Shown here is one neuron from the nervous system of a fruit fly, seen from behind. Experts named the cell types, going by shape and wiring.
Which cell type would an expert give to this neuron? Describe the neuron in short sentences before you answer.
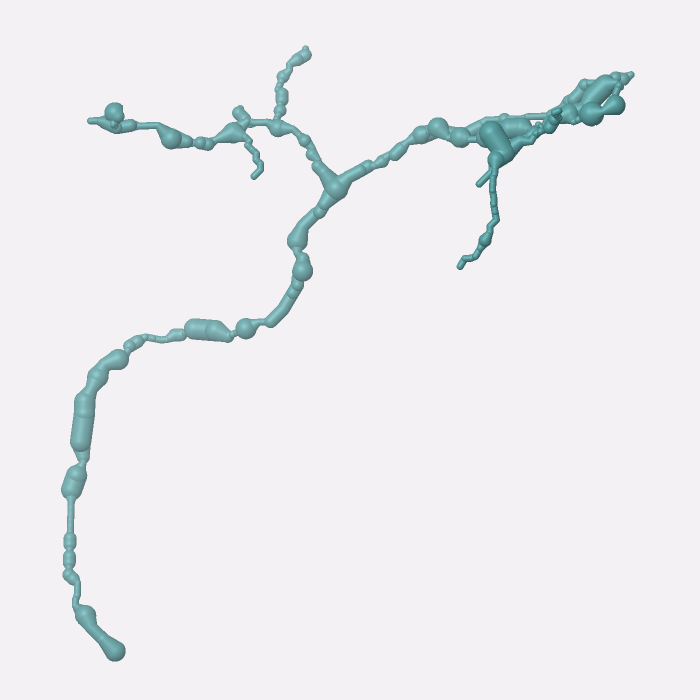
No cell body is drawn. In this view it is about as wide as it is tall. It is a sensory neuron entering the brain. It is of cell type aPhM1.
